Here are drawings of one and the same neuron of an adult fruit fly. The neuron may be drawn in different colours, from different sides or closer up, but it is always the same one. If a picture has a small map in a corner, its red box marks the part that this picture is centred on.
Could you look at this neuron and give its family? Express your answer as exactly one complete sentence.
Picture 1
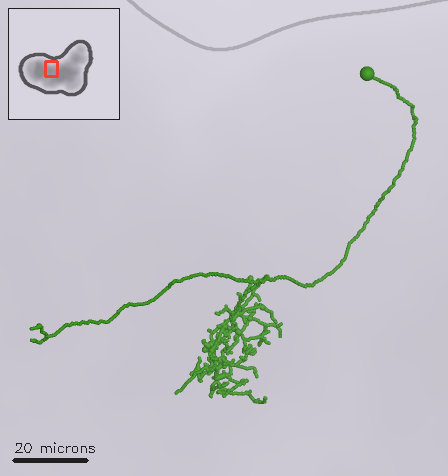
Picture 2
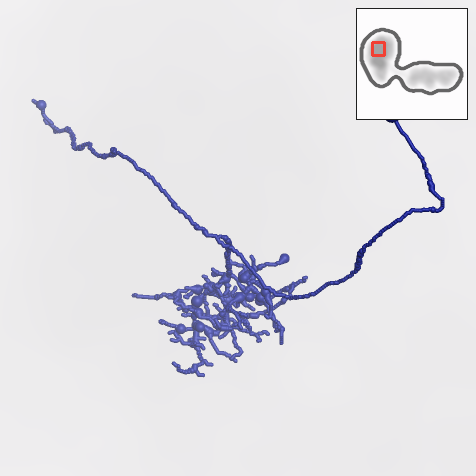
Grouped by family, the neuron goes with class CX.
